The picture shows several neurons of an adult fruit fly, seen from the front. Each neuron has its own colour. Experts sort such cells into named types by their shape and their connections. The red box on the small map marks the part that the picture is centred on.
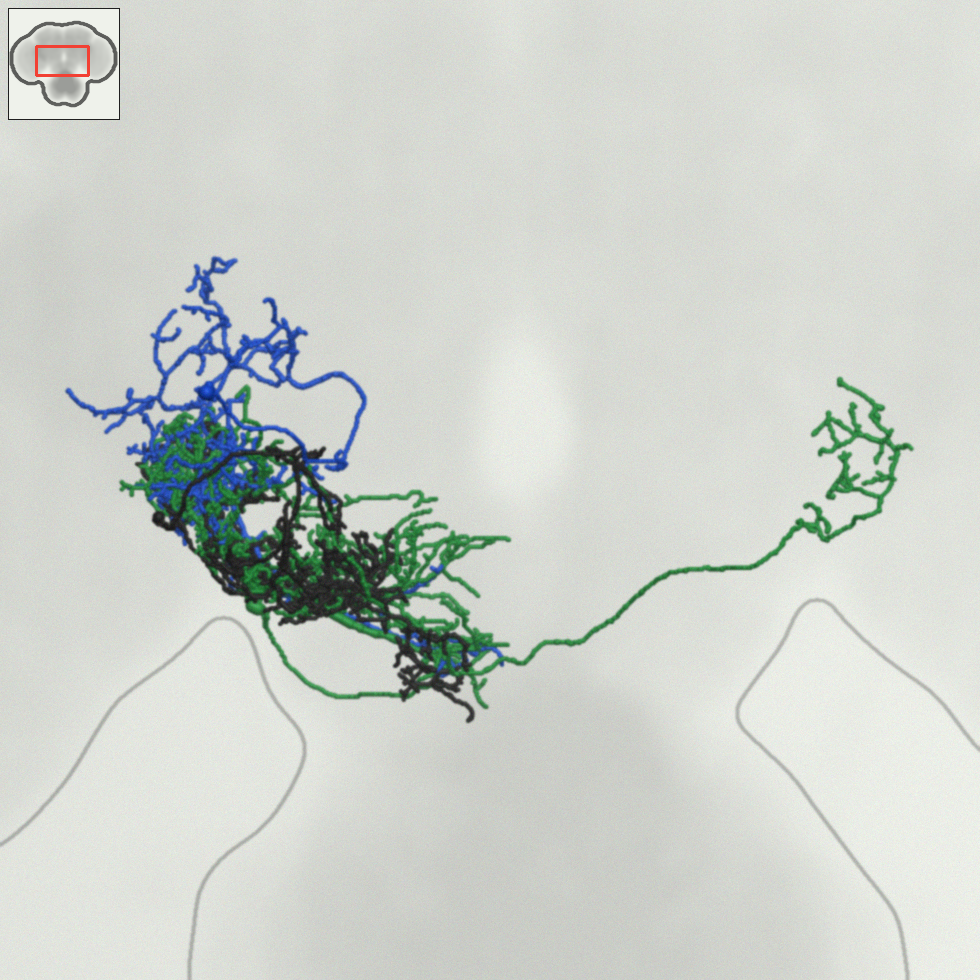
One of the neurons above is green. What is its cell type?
CB0533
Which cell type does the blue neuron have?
WED072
